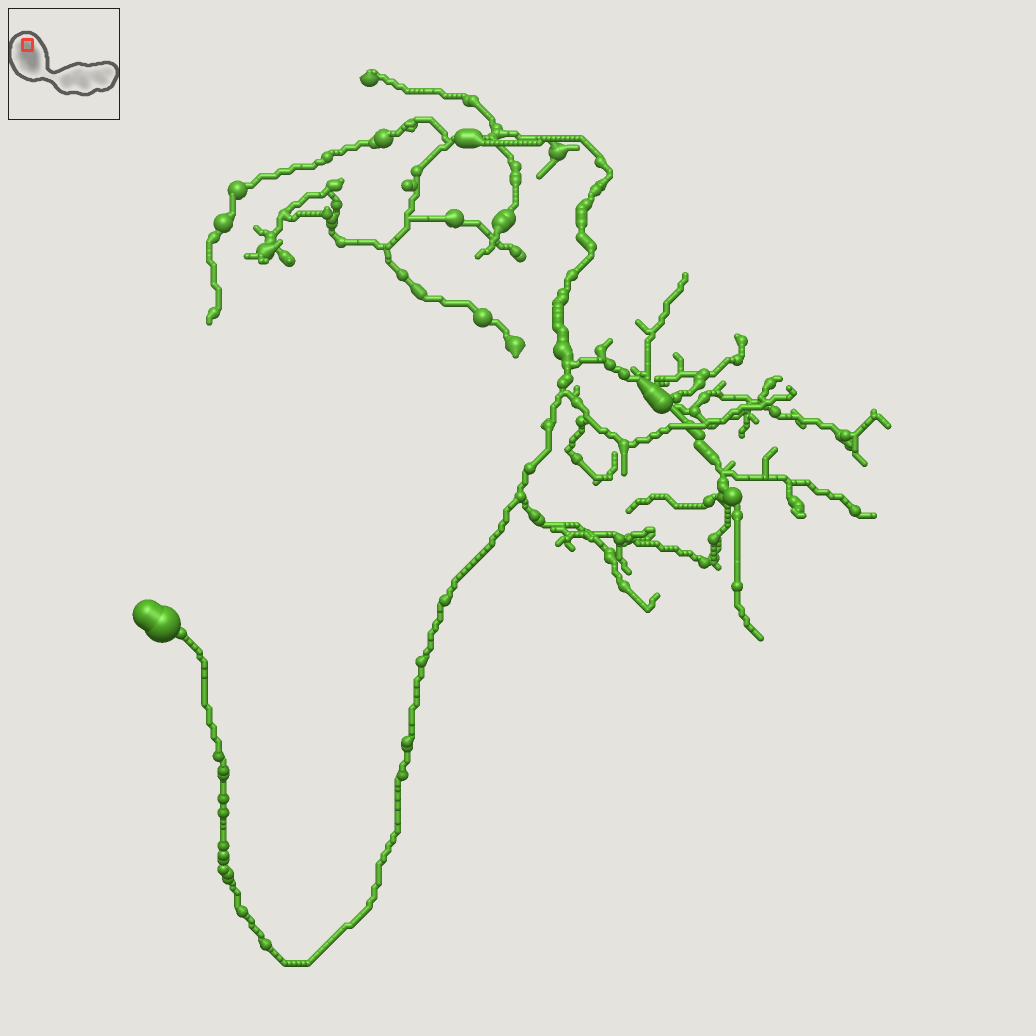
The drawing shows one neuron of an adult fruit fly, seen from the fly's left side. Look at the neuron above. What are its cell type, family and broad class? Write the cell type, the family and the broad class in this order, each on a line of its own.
CB2047
hemilineage VPNl&d1_dorsal
central-brain intrinsic neuron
